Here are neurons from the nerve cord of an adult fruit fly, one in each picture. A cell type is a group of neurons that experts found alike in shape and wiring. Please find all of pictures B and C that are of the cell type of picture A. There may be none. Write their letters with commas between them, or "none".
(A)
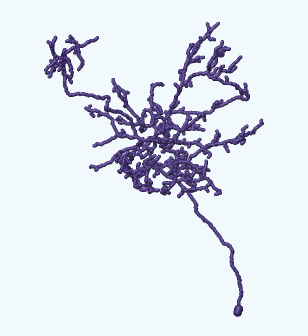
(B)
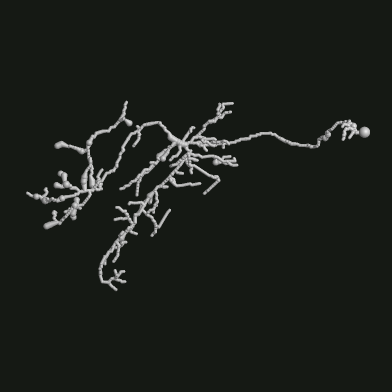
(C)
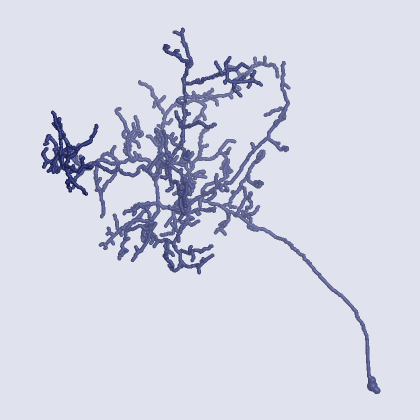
C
